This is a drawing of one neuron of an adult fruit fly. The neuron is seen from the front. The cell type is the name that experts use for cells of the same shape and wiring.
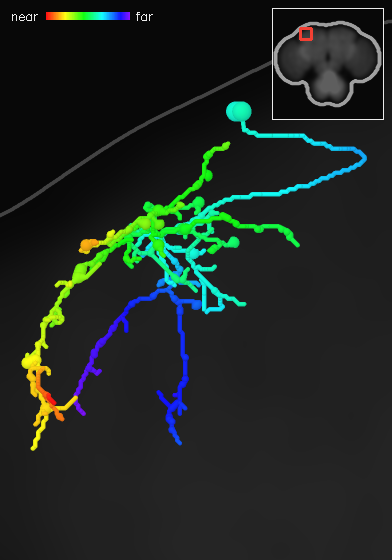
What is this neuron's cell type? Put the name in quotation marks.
"LHPD3a2_a"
